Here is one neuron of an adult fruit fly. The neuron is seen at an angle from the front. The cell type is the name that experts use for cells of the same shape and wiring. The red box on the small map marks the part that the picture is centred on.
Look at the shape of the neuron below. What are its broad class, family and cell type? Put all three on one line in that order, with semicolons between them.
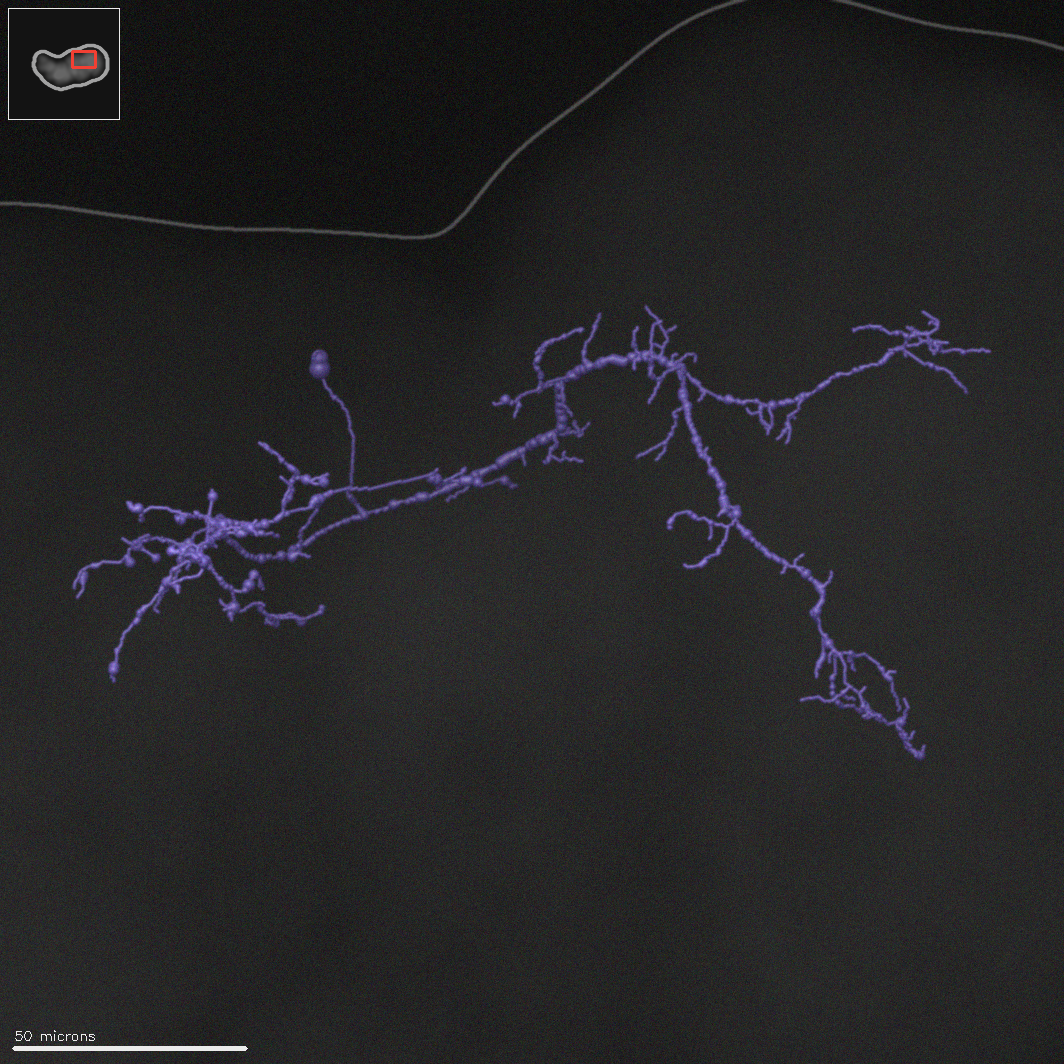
central-brain intrinsic neuron; hemilineage DM1_dorsal; SMP489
